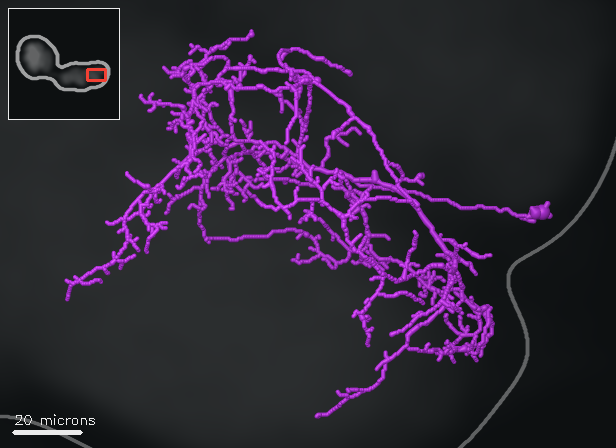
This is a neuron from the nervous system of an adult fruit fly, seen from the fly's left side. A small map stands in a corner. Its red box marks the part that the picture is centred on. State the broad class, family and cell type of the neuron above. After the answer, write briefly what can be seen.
This is a nerve-cord intrinsic neuron. Its family is hemilineage 03A. It is of cell type IN03A026_b. Its cell body lies on the right of the picture. By the scale bar it is about 150 microns wide in this view.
